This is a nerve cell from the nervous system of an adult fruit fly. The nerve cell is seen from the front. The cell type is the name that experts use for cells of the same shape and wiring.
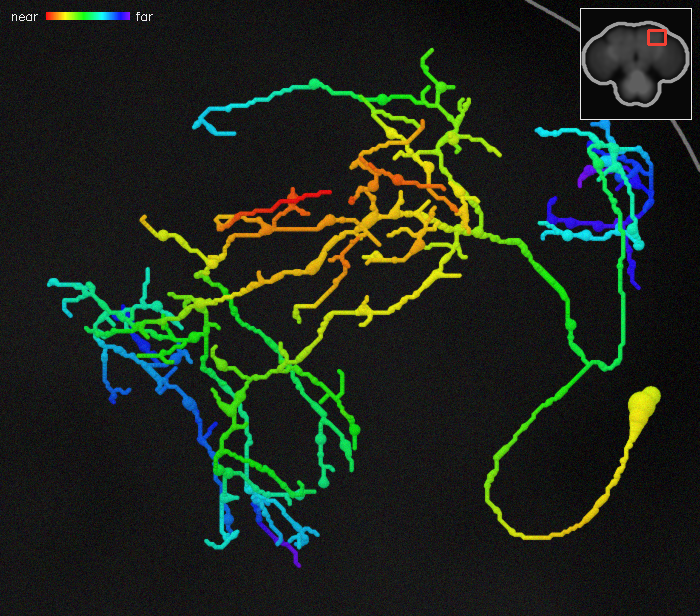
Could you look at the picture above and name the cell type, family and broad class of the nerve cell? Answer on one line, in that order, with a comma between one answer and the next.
LHCENT13_d, hemilineage LHl4_dorsal, central-brain intrinsic neuron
